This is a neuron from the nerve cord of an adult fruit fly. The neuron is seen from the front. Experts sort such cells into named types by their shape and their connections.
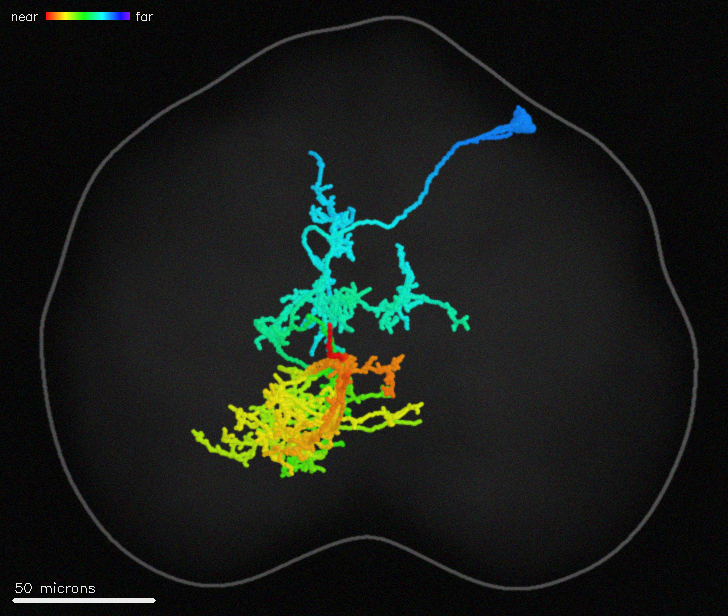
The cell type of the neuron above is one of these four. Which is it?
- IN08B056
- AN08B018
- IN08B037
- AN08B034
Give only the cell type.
AN08B034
